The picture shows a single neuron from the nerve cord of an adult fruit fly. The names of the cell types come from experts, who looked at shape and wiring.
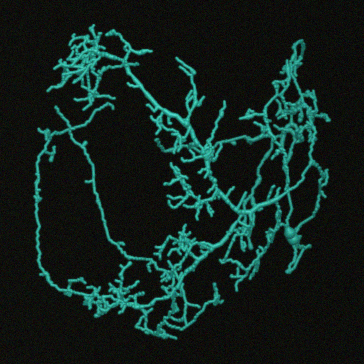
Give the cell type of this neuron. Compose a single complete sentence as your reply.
Of the cell type IN16B039 is this neuron.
